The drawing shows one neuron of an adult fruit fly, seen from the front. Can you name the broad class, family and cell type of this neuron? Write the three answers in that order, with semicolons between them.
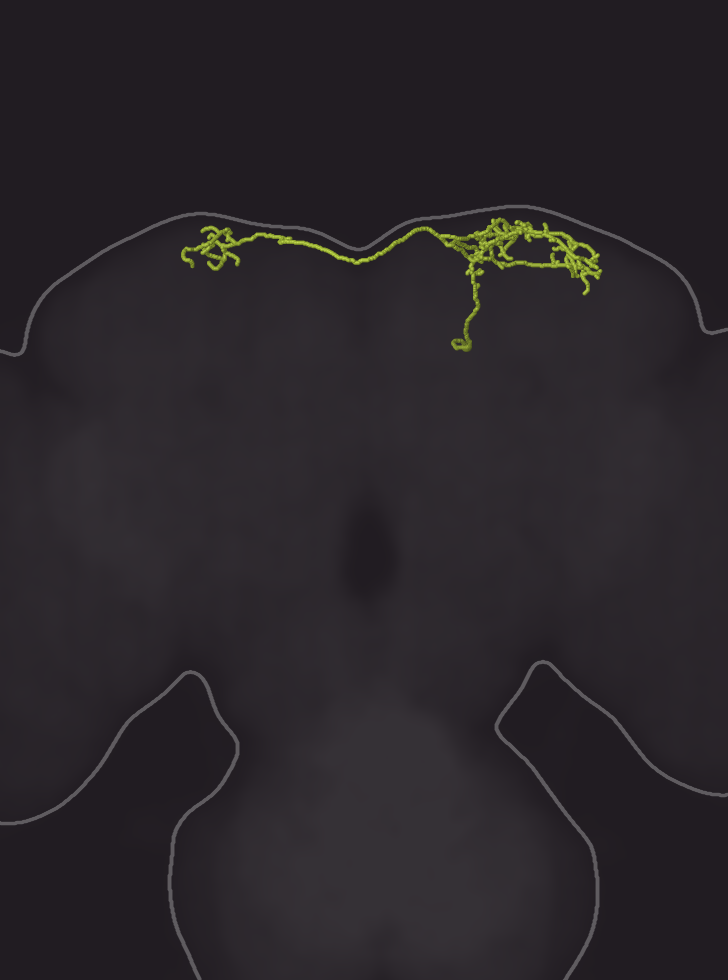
central-brain intrinsic neuron; hemilineage DM6_dorso_lateral; SLP405_a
